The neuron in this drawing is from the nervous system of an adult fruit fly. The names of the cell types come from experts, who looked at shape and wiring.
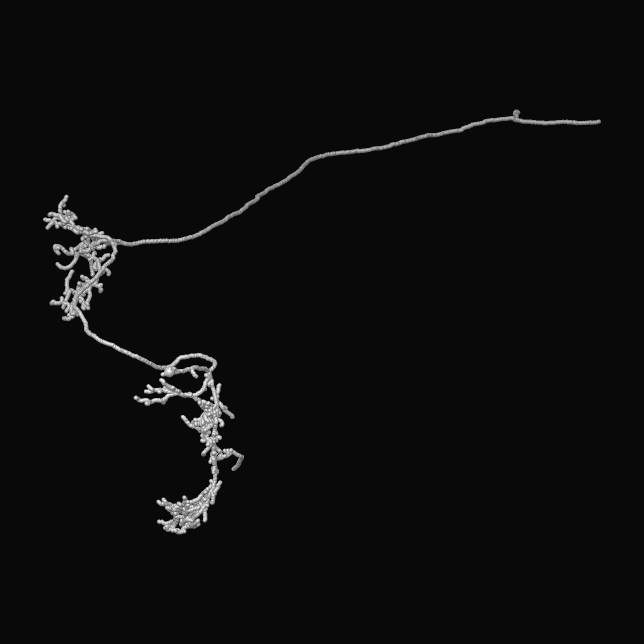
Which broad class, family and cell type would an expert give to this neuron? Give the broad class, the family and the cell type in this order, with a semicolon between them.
central-brain intrinsic neuron; hemilineage SMPpm1; SLP406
